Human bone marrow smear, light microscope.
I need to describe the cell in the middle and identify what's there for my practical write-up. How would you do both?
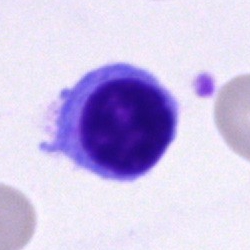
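First, the nucleus sits toward the right, leaving a wider rim of cytoplasm on the left. Second, its chromatin is dark and densely stained throughout. Third, several small irregular projections stand out from the left edge of the cell. Fourth, no granules appear in the cytoplasm. Finally, the name: lymphocyte.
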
